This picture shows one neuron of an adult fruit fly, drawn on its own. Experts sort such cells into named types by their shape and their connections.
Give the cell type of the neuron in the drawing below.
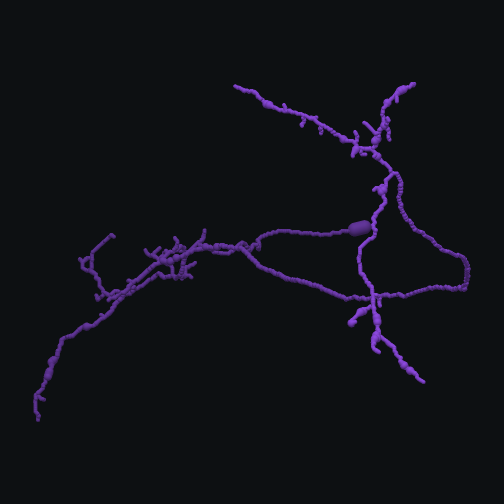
SMP739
